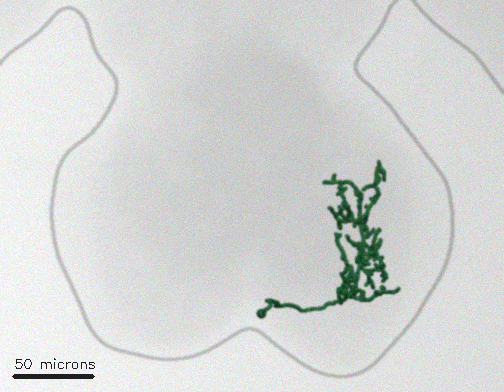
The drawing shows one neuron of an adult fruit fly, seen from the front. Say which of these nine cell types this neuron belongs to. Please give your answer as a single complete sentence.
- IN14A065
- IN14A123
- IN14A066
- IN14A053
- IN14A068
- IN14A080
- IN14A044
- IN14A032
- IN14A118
This neuron is assigned to the cell type IN14A080.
